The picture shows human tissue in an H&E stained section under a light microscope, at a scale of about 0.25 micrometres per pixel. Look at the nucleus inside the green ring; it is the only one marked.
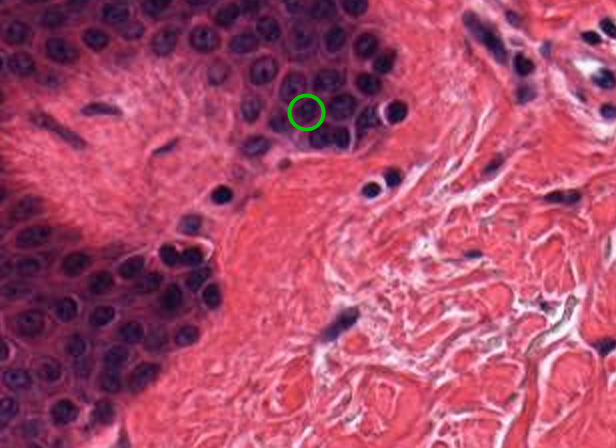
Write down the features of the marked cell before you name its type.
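The nucleus is oval and dark purple, about the same size and darkness as the nuclei packed around it. It sits in the lower part of this cell sheet, one or two cells above the border with the pink, fibrous tissue below. The marked nucleus belongs to a keratinocyte.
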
